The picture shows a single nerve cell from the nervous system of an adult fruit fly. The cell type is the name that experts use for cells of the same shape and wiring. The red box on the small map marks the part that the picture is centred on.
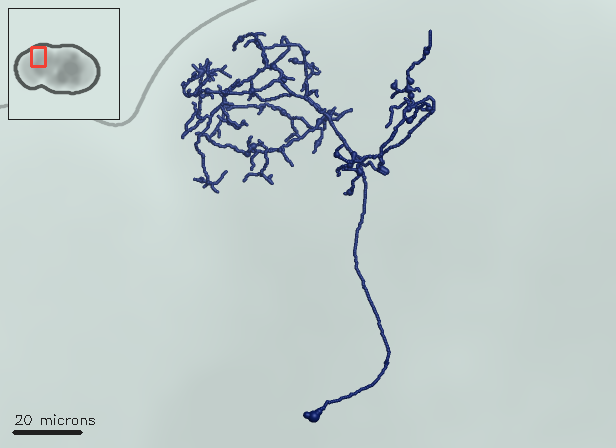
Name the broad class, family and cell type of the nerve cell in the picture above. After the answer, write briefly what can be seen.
Its broad class is central-brain intrinsic neuron. Its family is hemilineage AOTUv2. Its cell type is LHAV7a4. The cell body is at the bottom of the picture. By the scale bar it is about 120 microns tall in this view. Dozens of branch ends can be seen.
